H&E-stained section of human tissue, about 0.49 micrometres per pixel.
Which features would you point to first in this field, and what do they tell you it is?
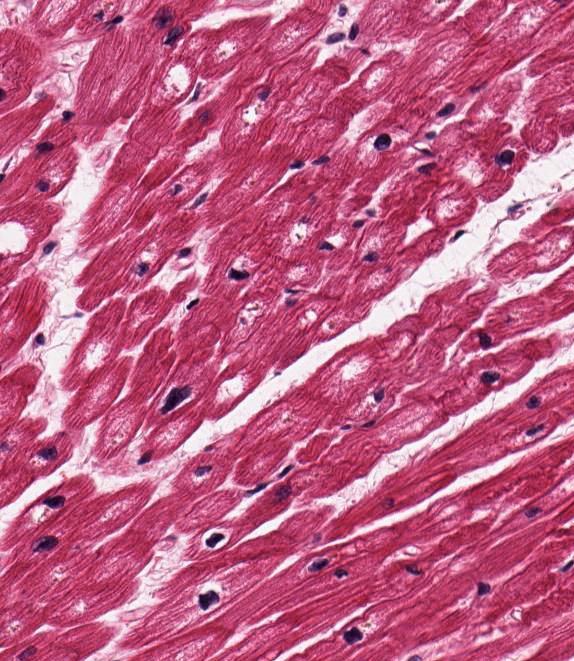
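The tissue is myocardium. Elongated muscle fibres fill the whole field and run diagonally from lower left to upper right. Myocyte cytoplasm is deep pink, with fine lengthwise fibrillar lines.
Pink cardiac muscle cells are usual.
Interstitium is scant, holding small, slender, dark nuclei.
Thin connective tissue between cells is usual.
No fat cells in the field.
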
